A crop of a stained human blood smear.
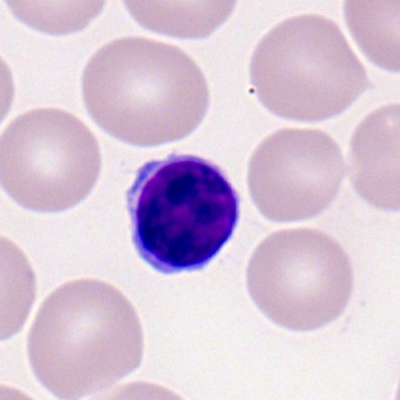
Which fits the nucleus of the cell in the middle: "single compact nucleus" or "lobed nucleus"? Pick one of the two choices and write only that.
Single compact nucleus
